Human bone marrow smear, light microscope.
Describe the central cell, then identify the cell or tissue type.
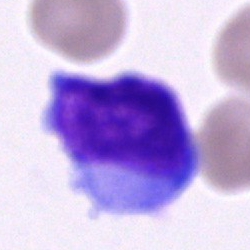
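Rather than round, the outline strikes me as irregular, even somewhat angular. The nucleus stains deep purple, though several paler patches sit near its centre. Around it the cytoplasm is pale blue. Along the lower edge, small rounded blebs project from that cytoplasm. Here we have a blast.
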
